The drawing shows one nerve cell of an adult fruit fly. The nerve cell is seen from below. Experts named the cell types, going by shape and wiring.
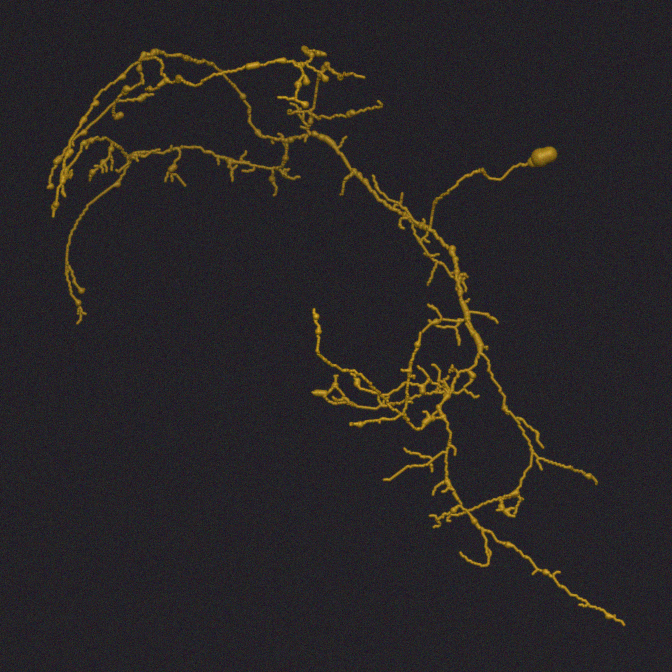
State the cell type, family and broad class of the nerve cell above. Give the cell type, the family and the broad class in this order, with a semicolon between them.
IN16B060; hemilineage 16B; nerve-cord intrinsic neuron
